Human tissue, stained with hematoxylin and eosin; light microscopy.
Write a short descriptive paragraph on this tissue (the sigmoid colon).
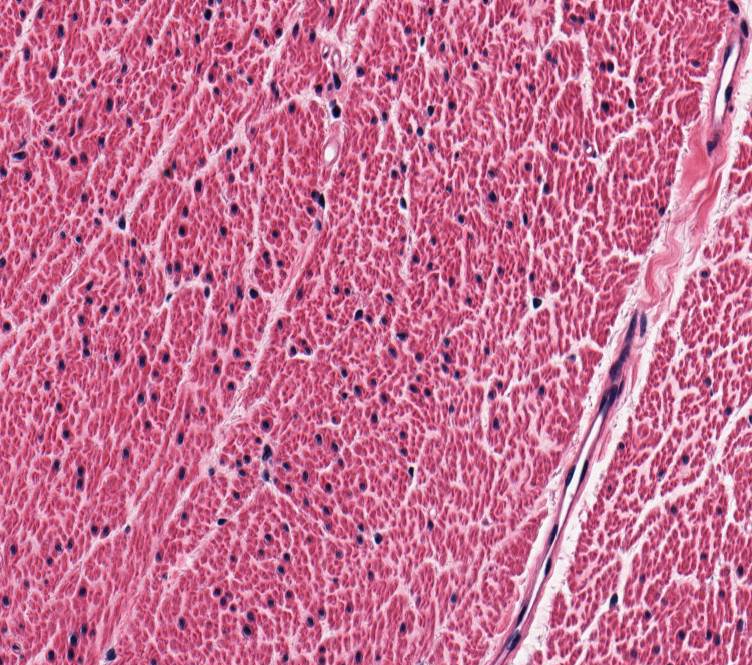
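Densely packed eosinophilic muscle fibres fill almost the whole field, cut mostly in cross or oblique section; few long profiles. Right side: diagonal wavy band of paler pink fibrous connective tissue, elongated dark nuclei. Muscle nuclei small, dark, round to oval, evenly scattered.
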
